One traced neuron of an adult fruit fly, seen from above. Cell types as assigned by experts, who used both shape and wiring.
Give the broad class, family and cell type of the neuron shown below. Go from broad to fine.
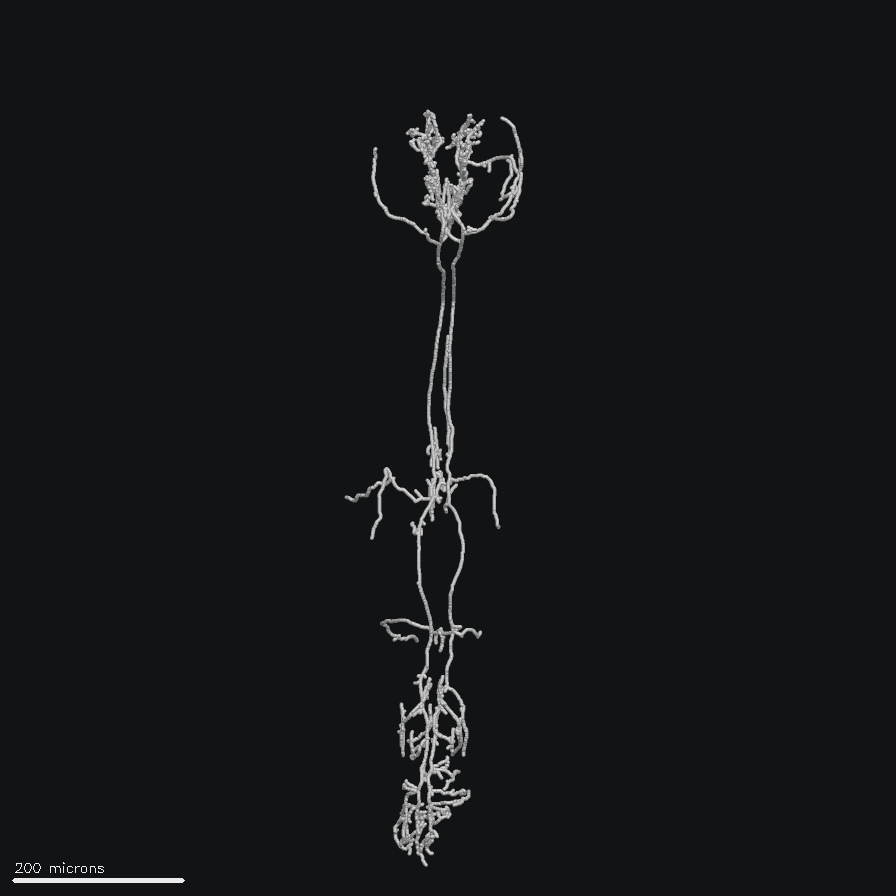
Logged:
descending neuron; hemilineage LB0_posterior; DNge151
